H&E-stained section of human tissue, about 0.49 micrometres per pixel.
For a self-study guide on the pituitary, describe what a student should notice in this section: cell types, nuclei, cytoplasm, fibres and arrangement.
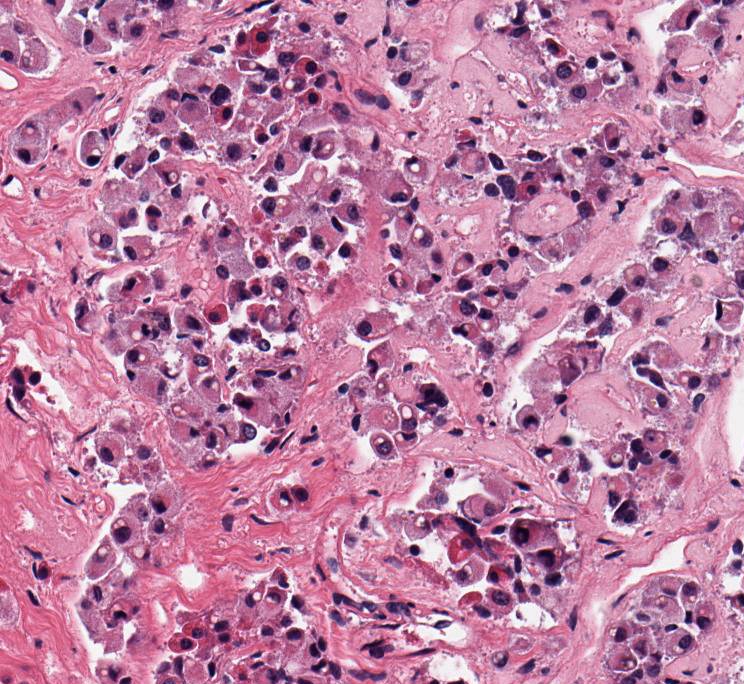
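First, notice that large cells lie in nests and cords, separated by bands of collagen across the whole field. Each nest cell is large and polygonal, with abundant granular pink-purple cytoplasm. The stroma between them is dense pink collagen in wavy bands, widest along the left edge of the field. Inside those bands, look for sparse small dark spindle-shaped nuclei.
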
